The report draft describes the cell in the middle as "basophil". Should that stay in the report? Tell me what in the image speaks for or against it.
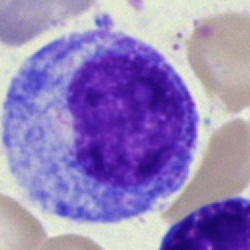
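Look first at the nucleus: it sits off-centre toward the right, with a shallow indentation on its left side. The cytoplasm is abundant and blue, with purple granules scattered through it and a paler zone beside the indentation.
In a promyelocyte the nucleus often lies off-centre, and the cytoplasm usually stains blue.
Both of those match what you see here, so they speak for promyelocyte.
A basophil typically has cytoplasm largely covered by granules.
Here the granules are only scattered, and that counts against basophil. So the answer is no, not a basophil: this cell is a promyelocyte.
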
